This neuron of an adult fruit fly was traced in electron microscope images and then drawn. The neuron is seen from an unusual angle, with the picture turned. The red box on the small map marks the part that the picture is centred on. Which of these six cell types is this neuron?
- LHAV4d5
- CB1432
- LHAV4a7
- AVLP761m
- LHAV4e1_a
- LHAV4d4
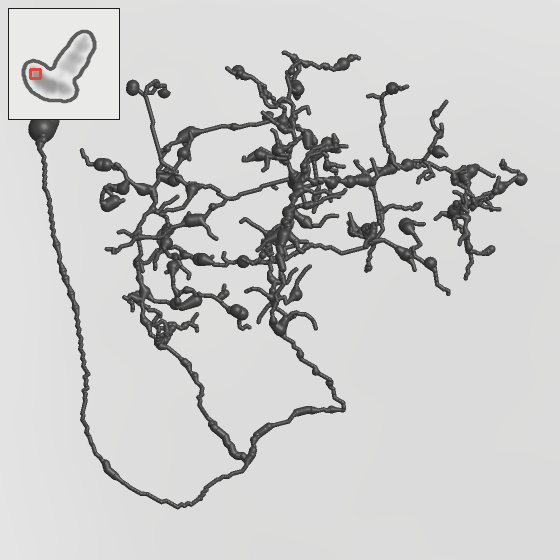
CB1432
